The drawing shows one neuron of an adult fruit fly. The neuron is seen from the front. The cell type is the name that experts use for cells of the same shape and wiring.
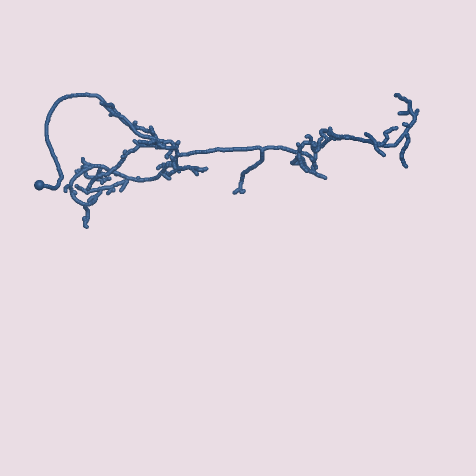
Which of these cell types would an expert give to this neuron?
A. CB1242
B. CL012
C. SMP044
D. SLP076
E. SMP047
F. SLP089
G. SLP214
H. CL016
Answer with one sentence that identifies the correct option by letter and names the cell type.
By cell type, the neuron is classed as CL012, which is option B.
